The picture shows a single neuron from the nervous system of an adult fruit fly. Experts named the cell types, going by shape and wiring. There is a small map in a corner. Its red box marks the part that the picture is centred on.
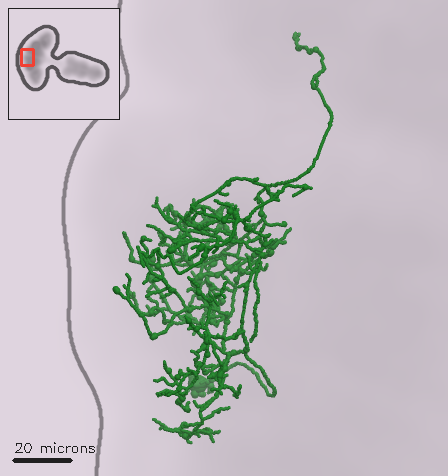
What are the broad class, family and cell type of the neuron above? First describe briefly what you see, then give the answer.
It is in the brain and does not reach the nerve cord. From top to bottom in the picture it spans about 150 microns. Dozens of branch ends can be seen. This is a central-brain intrinsic neuron. The family is hemilineage ALv2. The cell type is v2LN3A1_b.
